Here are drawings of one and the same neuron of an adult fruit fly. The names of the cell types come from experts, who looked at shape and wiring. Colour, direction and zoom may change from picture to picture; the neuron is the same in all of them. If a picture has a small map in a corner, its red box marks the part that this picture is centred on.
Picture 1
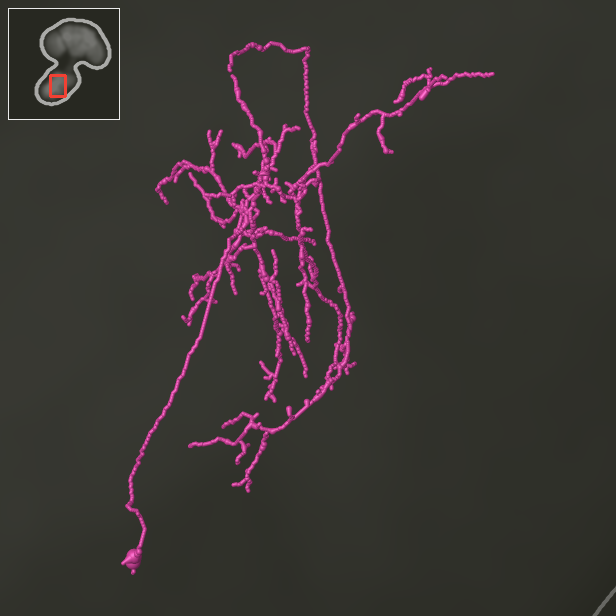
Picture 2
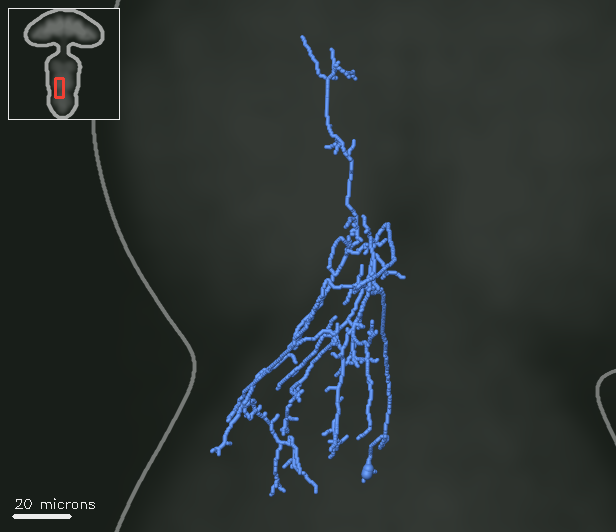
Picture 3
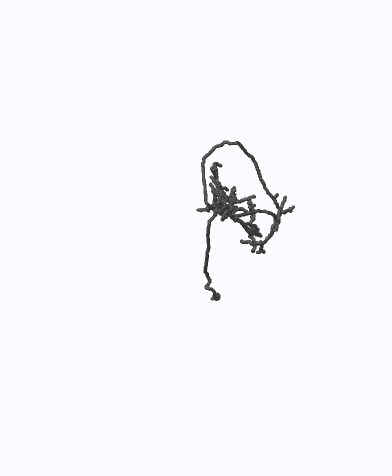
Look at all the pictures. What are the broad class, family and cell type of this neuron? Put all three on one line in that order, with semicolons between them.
nerve-cord intrinsic neuron; hemilineage 02A; IN02A023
